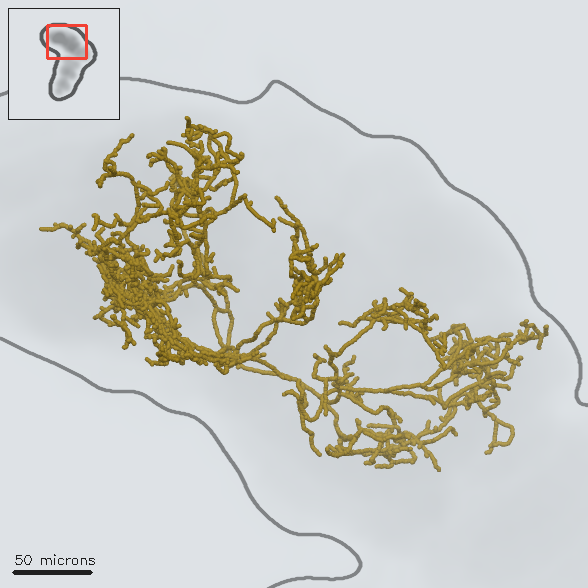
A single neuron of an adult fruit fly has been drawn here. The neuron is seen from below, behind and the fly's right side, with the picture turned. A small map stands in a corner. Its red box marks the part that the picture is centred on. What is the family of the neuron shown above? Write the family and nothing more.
OA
